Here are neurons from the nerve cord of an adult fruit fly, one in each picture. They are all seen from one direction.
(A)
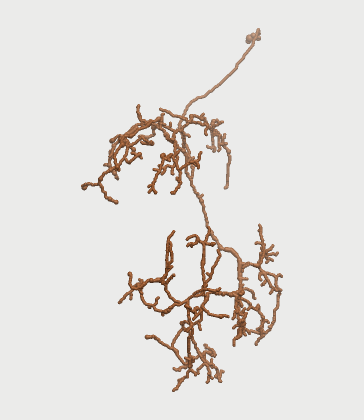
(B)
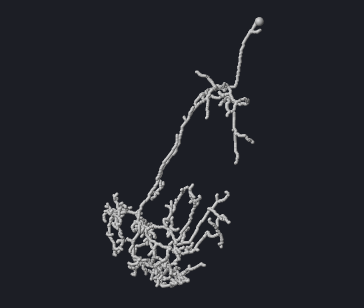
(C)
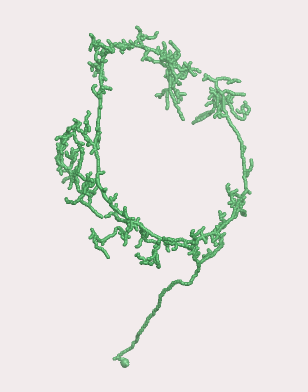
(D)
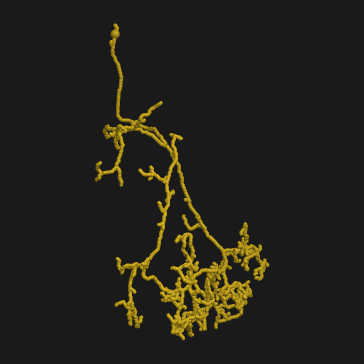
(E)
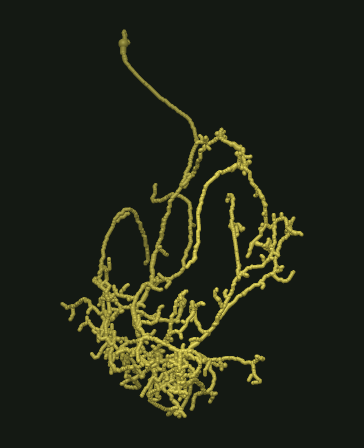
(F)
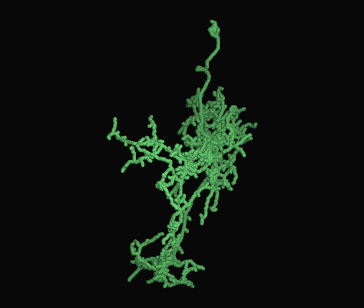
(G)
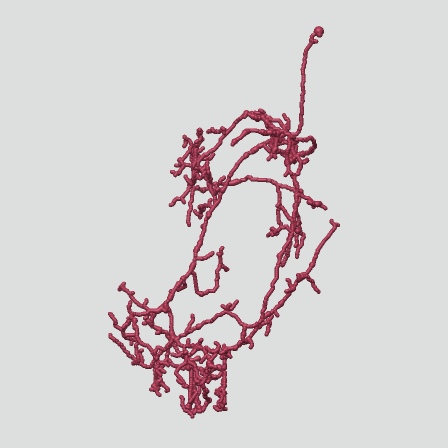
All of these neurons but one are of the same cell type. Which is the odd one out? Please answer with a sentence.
Picture F is the odd one out.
